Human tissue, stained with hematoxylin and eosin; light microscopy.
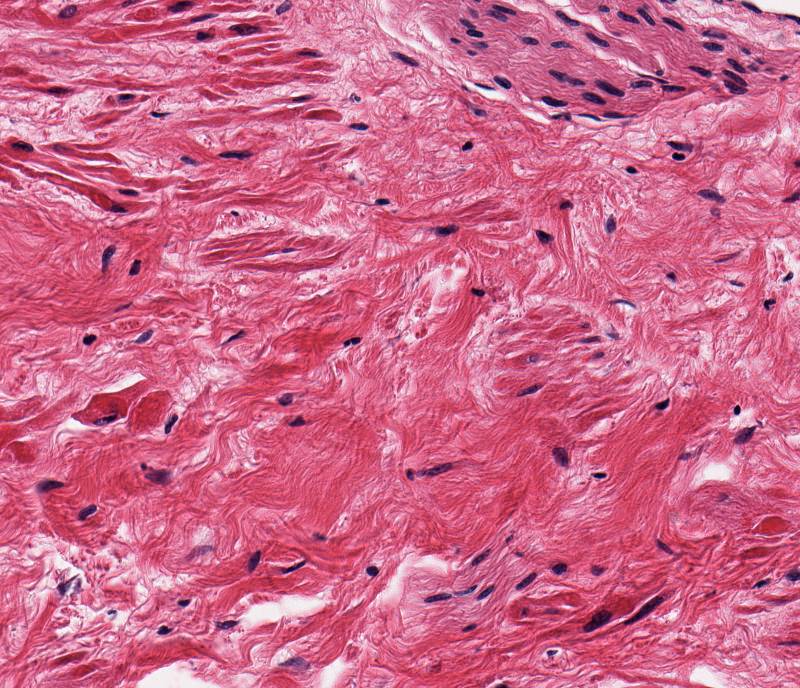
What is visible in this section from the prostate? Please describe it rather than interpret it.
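Field: pink fibre bundles running in many different directions, crossing and swirling, not lining up. Nuclei mostly small, dark, elongated or oval; no visible nucleoli. Top right corner: one bundle with many elongated nuclei lying parallel to one another. No epithelium in the field.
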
